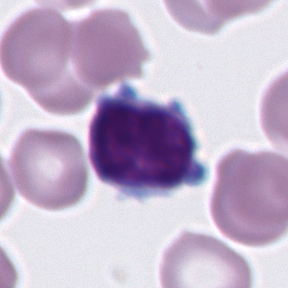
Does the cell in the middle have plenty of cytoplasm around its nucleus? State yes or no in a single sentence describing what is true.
No, the cell has scant cytoplasm instead of a broad area.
